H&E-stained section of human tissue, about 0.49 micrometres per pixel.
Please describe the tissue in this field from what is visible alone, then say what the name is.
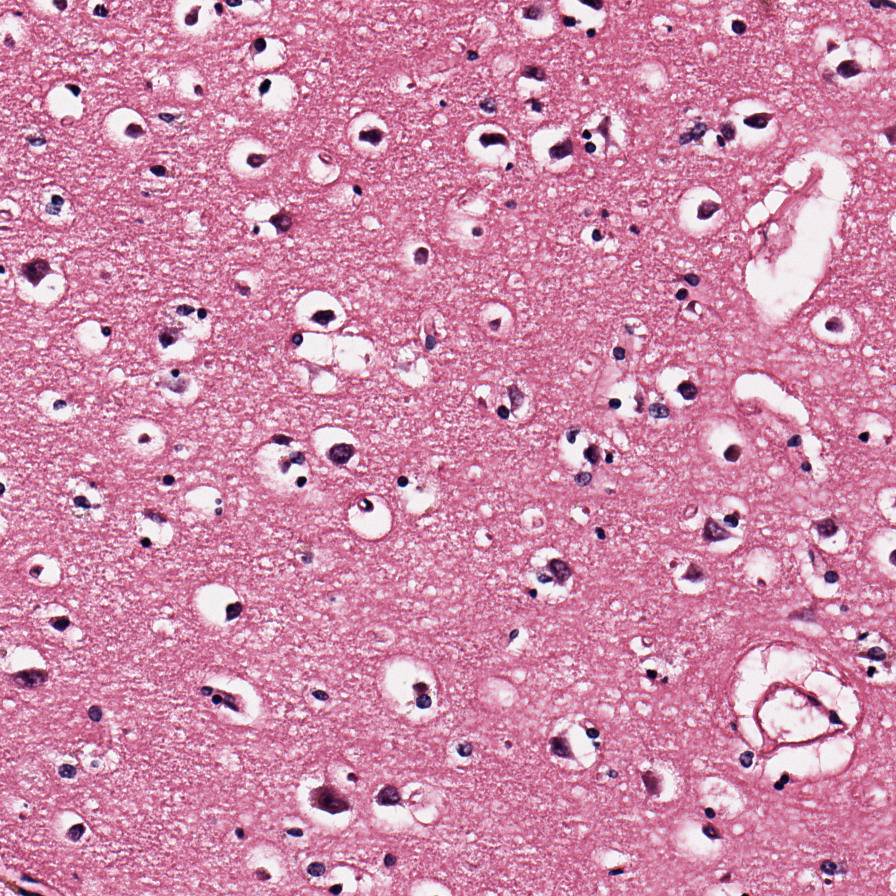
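Matrix: pink and finely fibrillary across the whole field, with cells scattered through it and no organised units. Nuclei: mostly small, round and darkly stained, most sitting inside a round clear halo with little visible cytoplasm. Distribution: fairly even across the whole field, not crowded into one part. Tissue: cerebral cortex.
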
